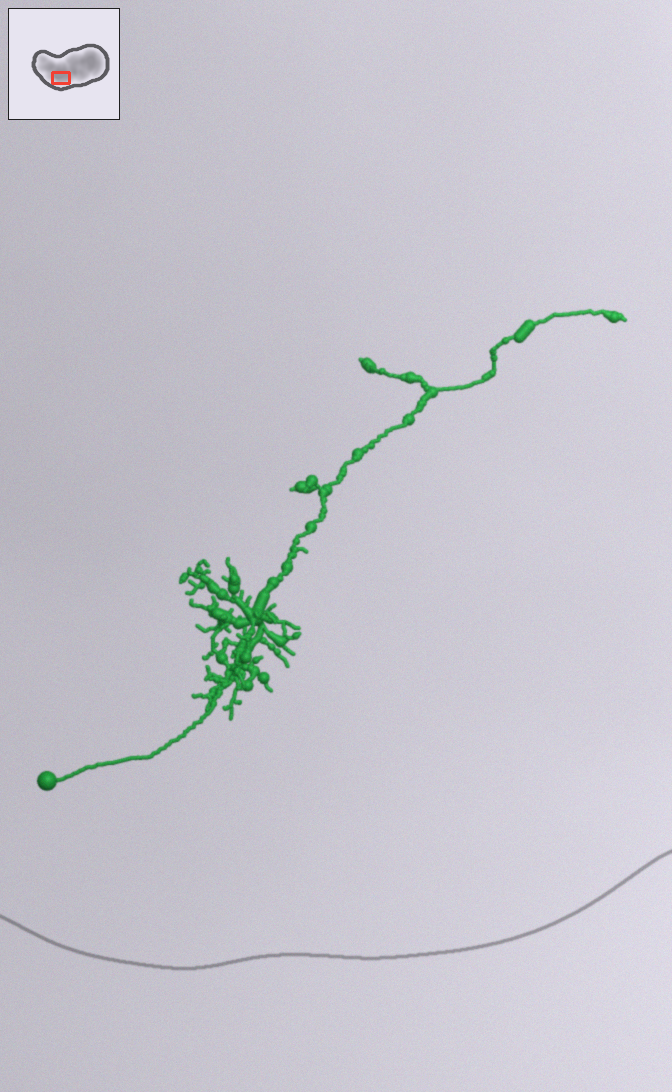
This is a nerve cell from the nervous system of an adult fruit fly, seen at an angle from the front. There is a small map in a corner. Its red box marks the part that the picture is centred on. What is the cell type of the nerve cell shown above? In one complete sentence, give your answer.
The single nerve cell here is of type TmY3.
